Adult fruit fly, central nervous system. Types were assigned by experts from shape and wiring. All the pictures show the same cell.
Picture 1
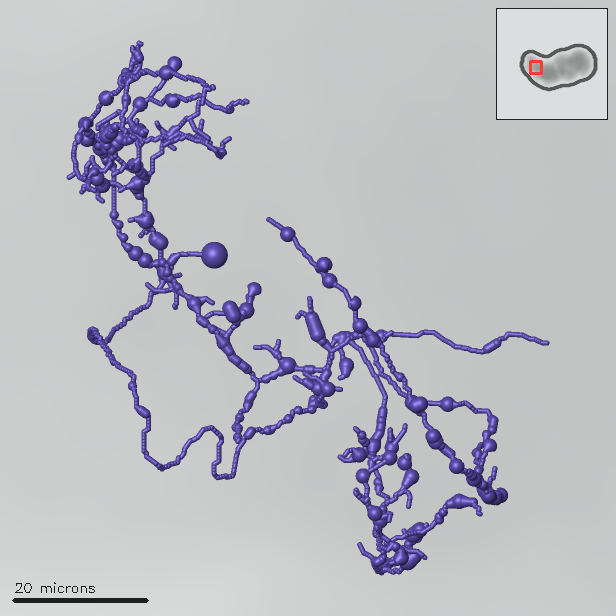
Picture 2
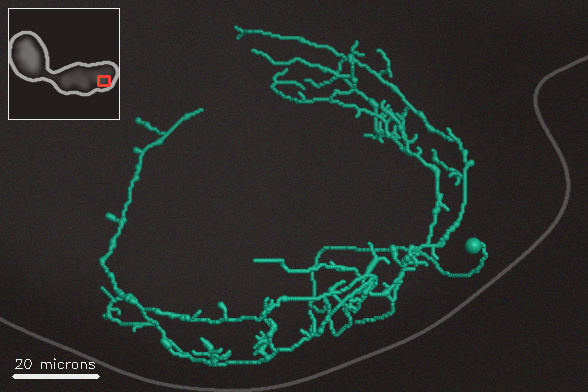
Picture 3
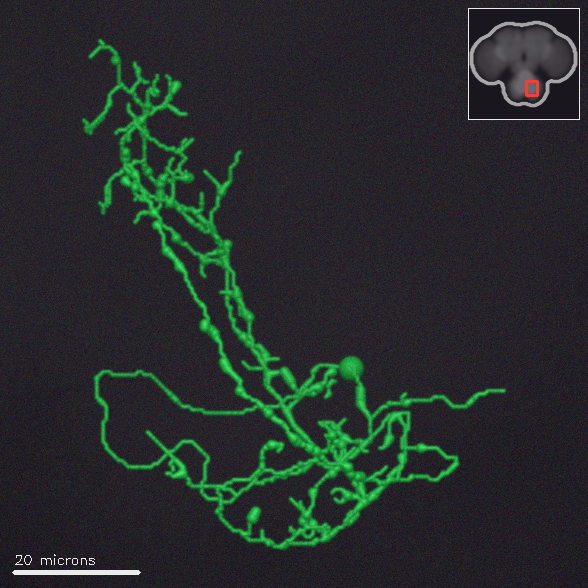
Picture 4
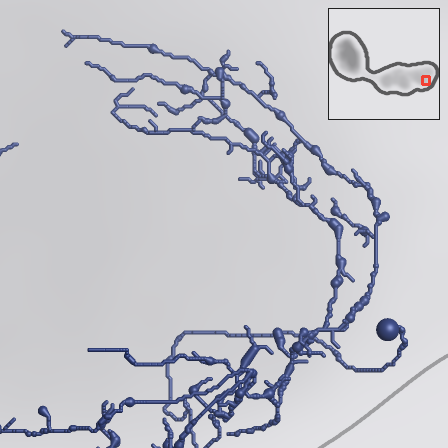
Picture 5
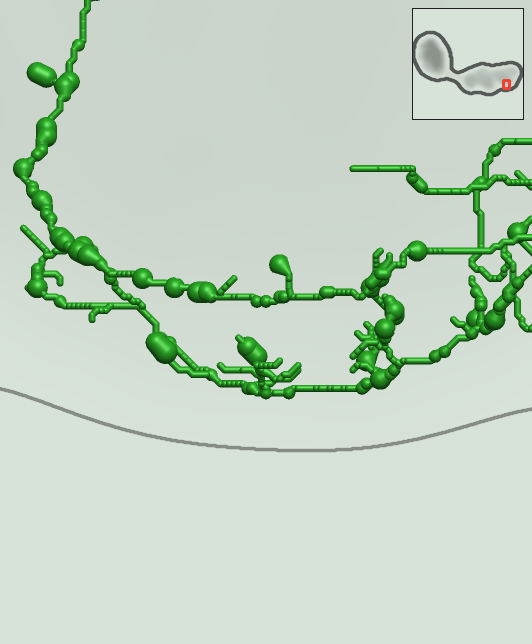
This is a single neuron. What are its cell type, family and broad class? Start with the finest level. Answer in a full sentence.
Type IN01B031_a of hemilineage 01B, a nerve-cord intrinsic neuron.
